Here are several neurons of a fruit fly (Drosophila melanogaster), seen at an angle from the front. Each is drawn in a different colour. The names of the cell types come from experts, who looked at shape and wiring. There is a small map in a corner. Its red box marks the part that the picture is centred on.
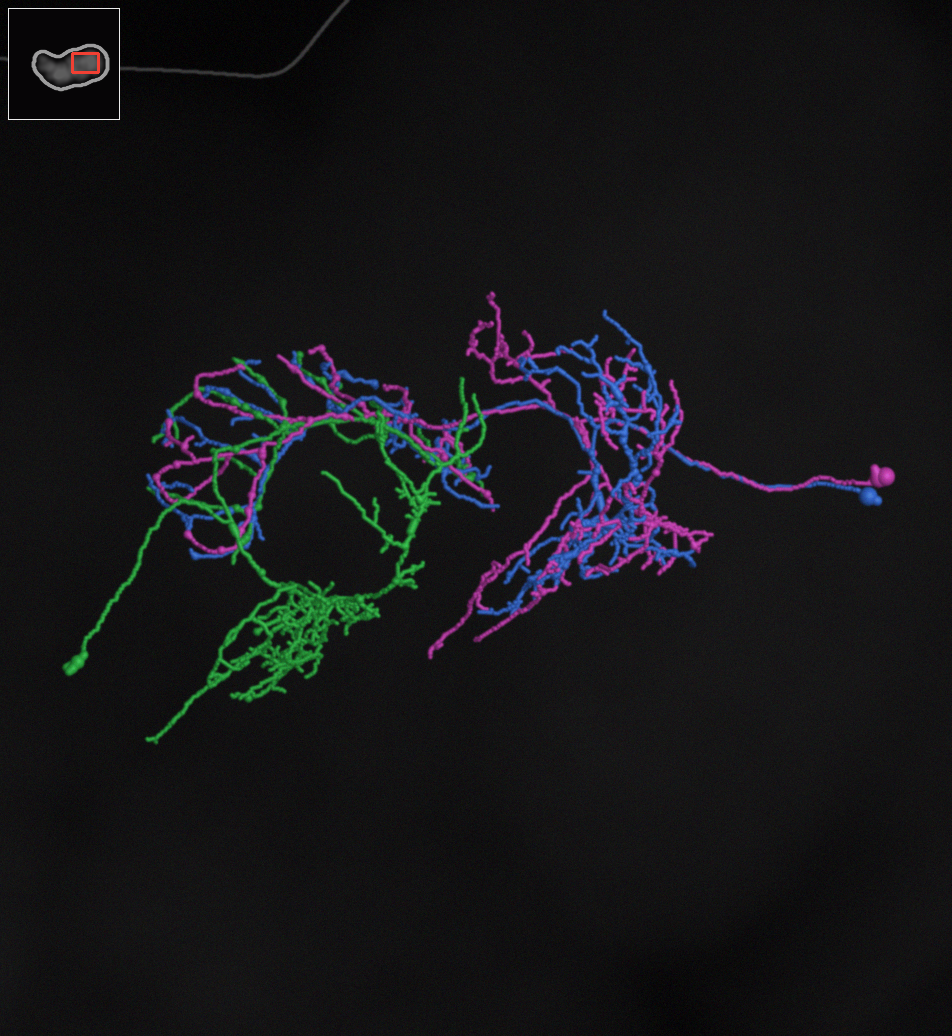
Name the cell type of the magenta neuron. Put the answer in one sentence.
The cell type is FB5V_c.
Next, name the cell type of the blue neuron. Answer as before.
The cell type is FB5V_b.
